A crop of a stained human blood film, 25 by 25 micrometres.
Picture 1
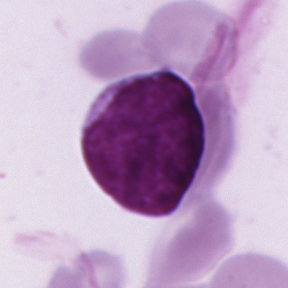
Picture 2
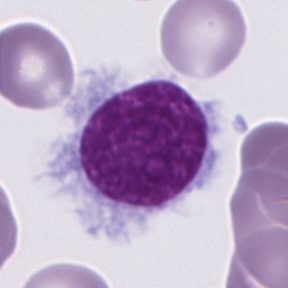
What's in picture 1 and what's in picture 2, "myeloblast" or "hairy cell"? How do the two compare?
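Identification: picture 1 is a myeloblast, and picture 2 is a hairy cell. In the myeloblast, the outline is smooth and rounded. Its nucleus is roughly round to oval, with no indentation or lobes, and about 13 by 11 micrometres. No distinct nucleoli are seen. Its cytoplasm is scant and shows mainly as a thin pale crescent at the upper left, with no granules and no vacuoles.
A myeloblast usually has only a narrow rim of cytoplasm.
In the hairy cell, the cytoplasm is pale greyish blue, and its rim is wider on the left of the nucleus than on the right.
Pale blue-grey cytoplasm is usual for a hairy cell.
No distinct granules and no vacuoles are present.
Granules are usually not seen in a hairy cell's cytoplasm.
A small pale violet fragment lies just beyond the right edge of the cell. Main difference: the cytoplasm forms a thin crescent in picture 1 and a rim of uneven width in picture 2.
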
